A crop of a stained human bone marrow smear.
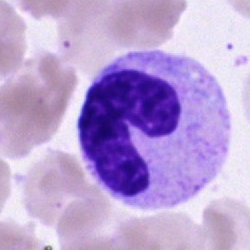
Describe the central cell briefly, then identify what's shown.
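To start, the outline: round and smooth. The nucleus is bent into a C or horseshoe shape, its deep notch opening toward the right. Pale lilac cytoplasm forms a moderate rim filling the right part of the cell. This is a band neutrophil.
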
